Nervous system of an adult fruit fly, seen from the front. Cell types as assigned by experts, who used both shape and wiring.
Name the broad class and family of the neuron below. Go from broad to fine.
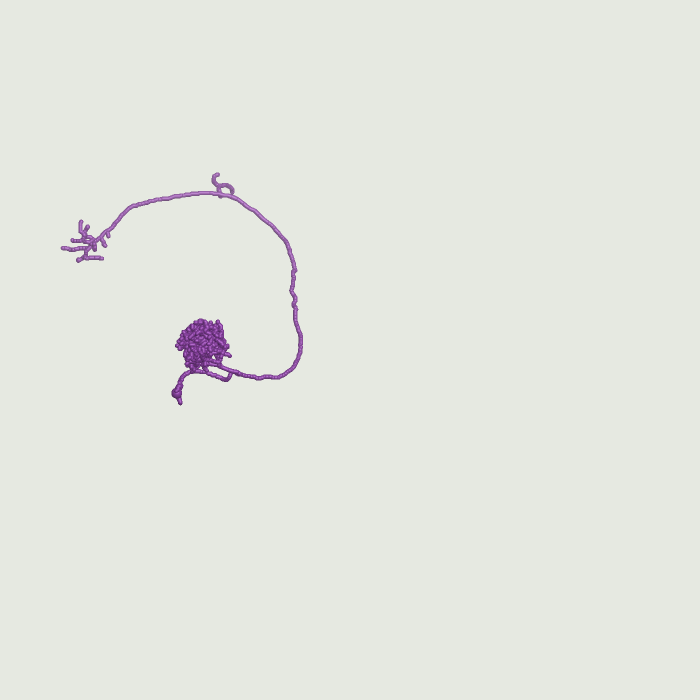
central-brain intrinsic neuron; hemilineage ALl1_ventral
